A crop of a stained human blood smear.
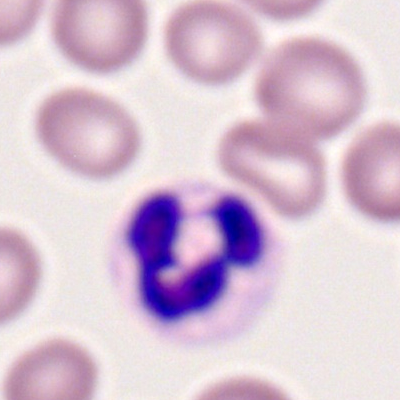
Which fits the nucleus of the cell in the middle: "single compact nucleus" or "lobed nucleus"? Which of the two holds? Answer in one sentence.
Its nucleus is formed by two or more separate lobes or segments.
